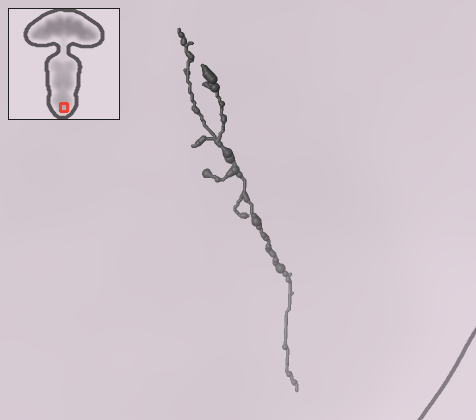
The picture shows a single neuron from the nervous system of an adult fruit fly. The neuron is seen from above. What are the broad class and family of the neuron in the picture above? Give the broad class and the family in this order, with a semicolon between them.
sensory neuron entering the nerve cord; class mechanosensory tactile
